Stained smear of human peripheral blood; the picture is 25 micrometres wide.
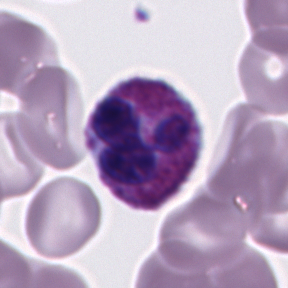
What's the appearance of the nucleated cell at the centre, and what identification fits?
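Nuclear chromatin is dense and stains dark blue-purple, and no nucleoli are visible. The cytoplasm is plentiful and pinkish-purple, without vacuoles. The cell measures about 12 by 10 micrometres. This is an eosinophil.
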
